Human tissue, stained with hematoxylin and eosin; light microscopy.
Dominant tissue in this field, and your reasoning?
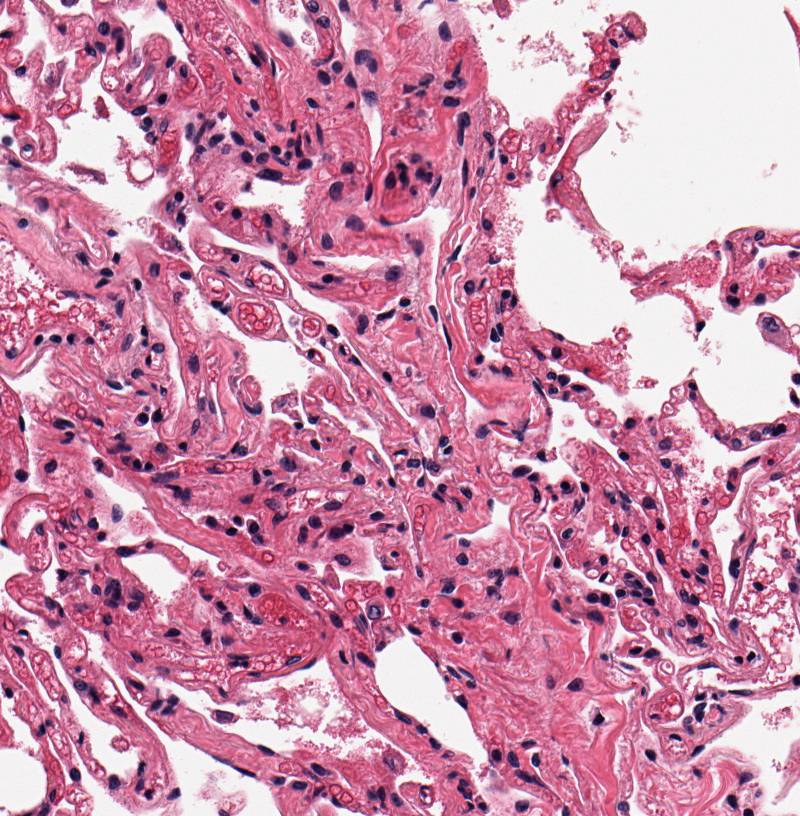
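The structure shown is the alveolus. Its open spaces are lined by a single layer of flattened cells.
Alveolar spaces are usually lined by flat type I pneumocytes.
Capillaries run within the septa, packed with red blood cells.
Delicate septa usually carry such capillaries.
No glands are present, and most nuclei are small, dark, and oval to spindle-shaped.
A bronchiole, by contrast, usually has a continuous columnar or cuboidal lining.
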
